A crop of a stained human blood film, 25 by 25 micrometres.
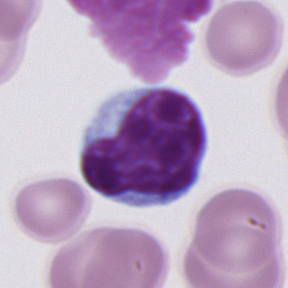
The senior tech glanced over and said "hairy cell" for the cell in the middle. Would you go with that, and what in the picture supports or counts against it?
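This one isn't a hairy cell; what you are looking at is a typical lymphocyte. The deciding point is how little room the cytoplasm has: the nucleus, about 11 by 9 micrometres, fills about 80% of the cell's area.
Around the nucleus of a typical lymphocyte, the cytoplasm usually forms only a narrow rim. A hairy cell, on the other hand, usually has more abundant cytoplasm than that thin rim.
Notice too that the nucleus has only a shallow notch on its upper-left side.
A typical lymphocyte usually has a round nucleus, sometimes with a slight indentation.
The pale greyish-blue colour of the cytoplasm would sit comfortably with either name.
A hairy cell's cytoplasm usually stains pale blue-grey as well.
Now follow the outline with your eye: it is round and smooth, without projections. The chromatin is dark purple and coarsely clumped, no nucleoli can be seen, and no granules are visible in the cytoplasm. The whole cell is about 11 micrometres across.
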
